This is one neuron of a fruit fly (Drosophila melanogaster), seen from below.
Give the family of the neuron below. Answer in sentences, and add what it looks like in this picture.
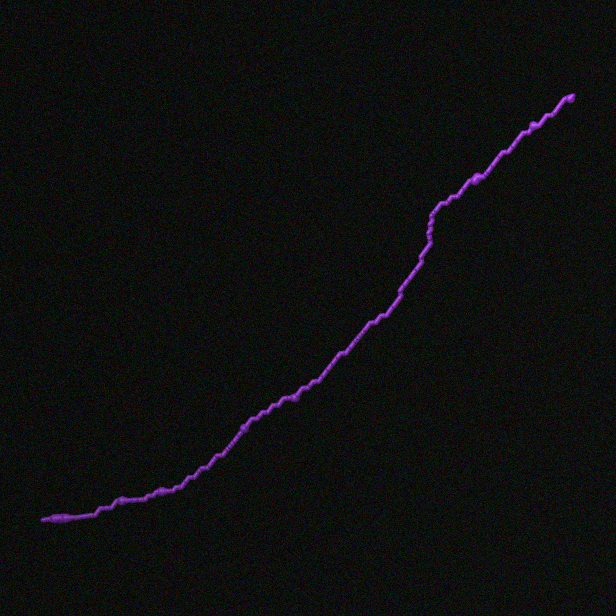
Its family is called class mechanosensory. It is a sensory neuron entering the brain. No cell body is drawn. It has a dozen or fewer branch ends.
